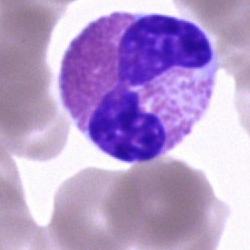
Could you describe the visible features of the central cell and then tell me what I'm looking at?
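Nucleus split into two lobes, meeting at a narrow neck near the centre of the cell. Plentiful cytoplasm around the lobes, packed with pinkish-red granules. Eosinophil.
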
